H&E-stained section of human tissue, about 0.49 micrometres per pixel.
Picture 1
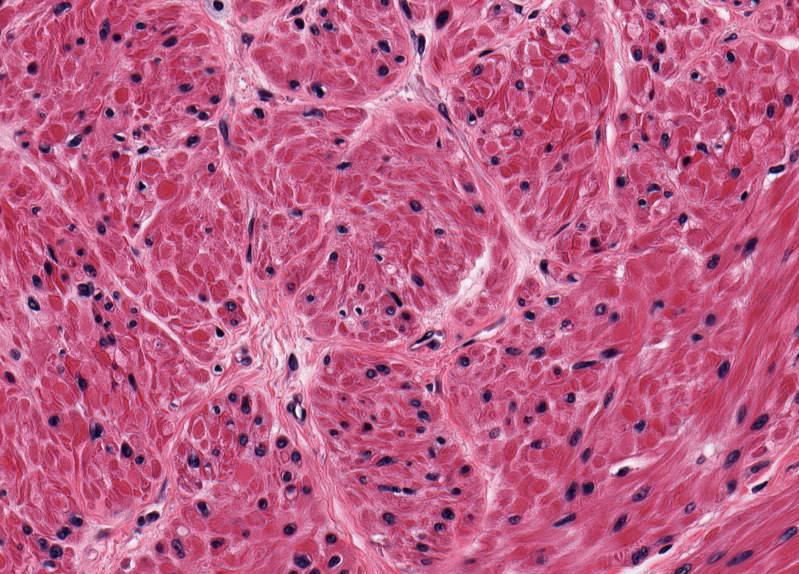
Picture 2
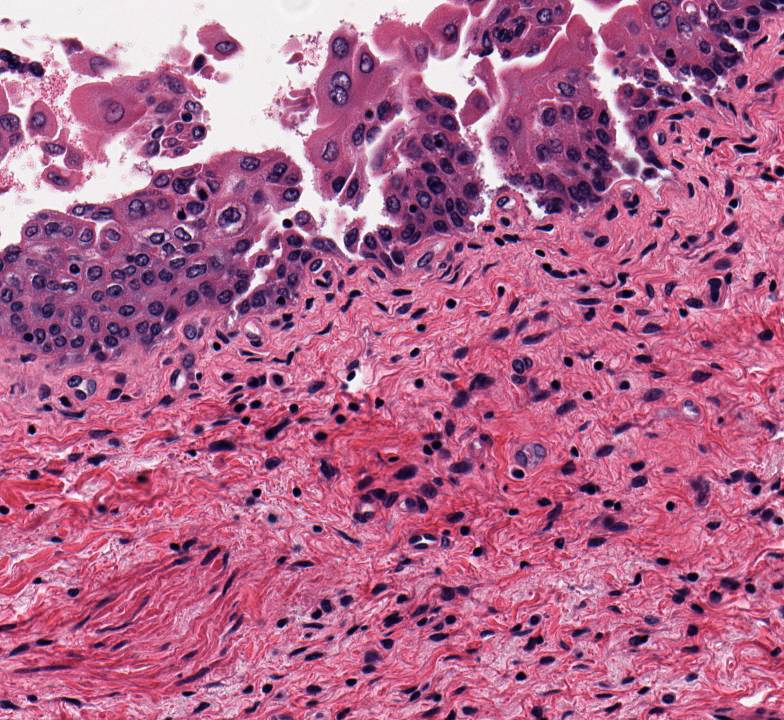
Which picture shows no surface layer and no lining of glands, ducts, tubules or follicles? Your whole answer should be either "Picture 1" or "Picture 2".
Picture 1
